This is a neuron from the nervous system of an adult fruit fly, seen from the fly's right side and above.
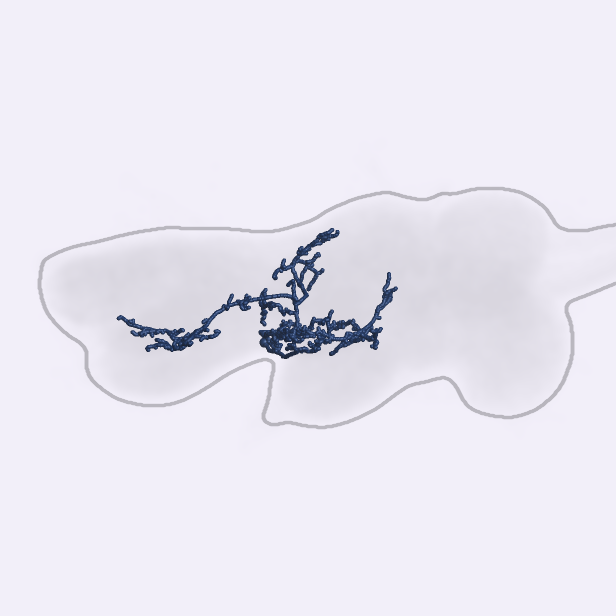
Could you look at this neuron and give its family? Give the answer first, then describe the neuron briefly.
Its family is hemilineage 04B. Its broad class is nerve-cord intrinsic neuron. As drawn here it is wider than it is tall.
